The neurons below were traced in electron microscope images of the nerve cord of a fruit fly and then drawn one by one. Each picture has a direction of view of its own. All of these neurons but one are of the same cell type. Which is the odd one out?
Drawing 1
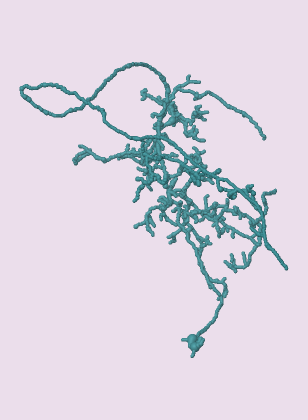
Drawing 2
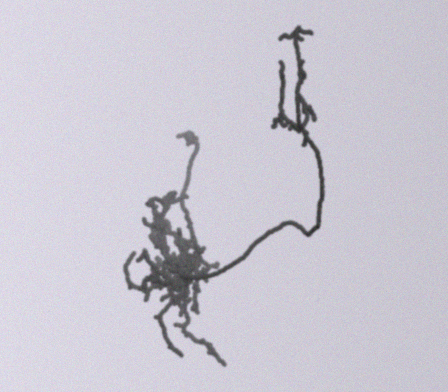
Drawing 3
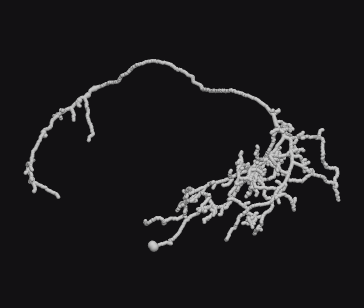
Drawing 3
